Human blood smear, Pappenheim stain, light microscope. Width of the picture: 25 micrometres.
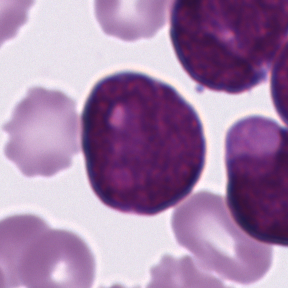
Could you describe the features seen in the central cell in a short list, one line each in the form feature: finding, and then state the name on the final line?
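Nucleus: round to slightly oval, no indentation or fold
Chromatin: fine and evenly stippled, not clumped
Spot: pale pinkish, in the upper-left part of the nucleus
Cytoplasm: only a very thin rim around the nucleus
Cell size: about 12 micrometres across
Nuclear size: about 12 by 11 micrometres
Nuclear share: about 90% of the cell's area
Name: myeloblast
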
